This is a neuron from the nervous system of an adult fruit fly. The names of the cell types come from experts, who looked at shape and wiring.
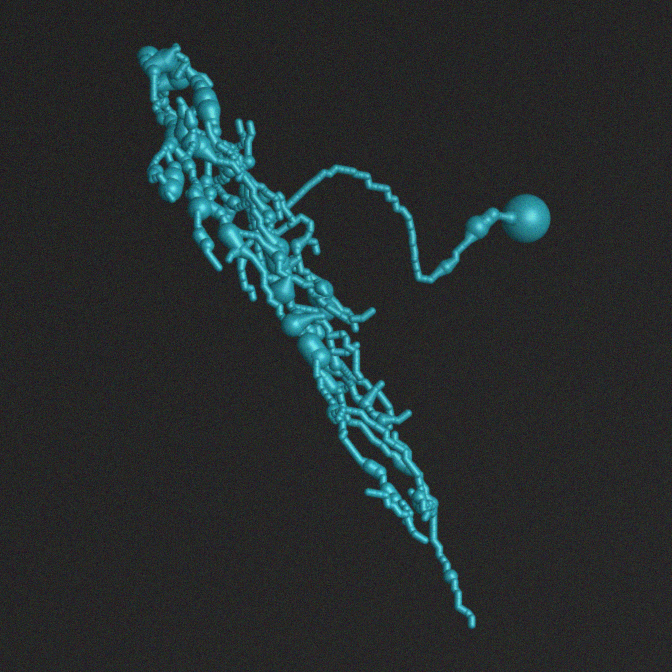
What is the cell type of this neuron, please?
Cm22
